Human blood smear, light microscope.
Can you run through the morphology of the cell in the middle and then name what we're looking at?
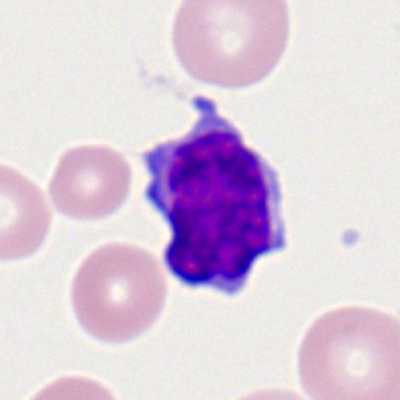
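Most of this cell is nucleus, with dark purple chromatin in coarse clumps. Around it there's only a scant rim of cytoplasm, widest at the upper left, and a small pointed tag of cytoplasm sticks out from the top. It's a lymphocyte.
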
